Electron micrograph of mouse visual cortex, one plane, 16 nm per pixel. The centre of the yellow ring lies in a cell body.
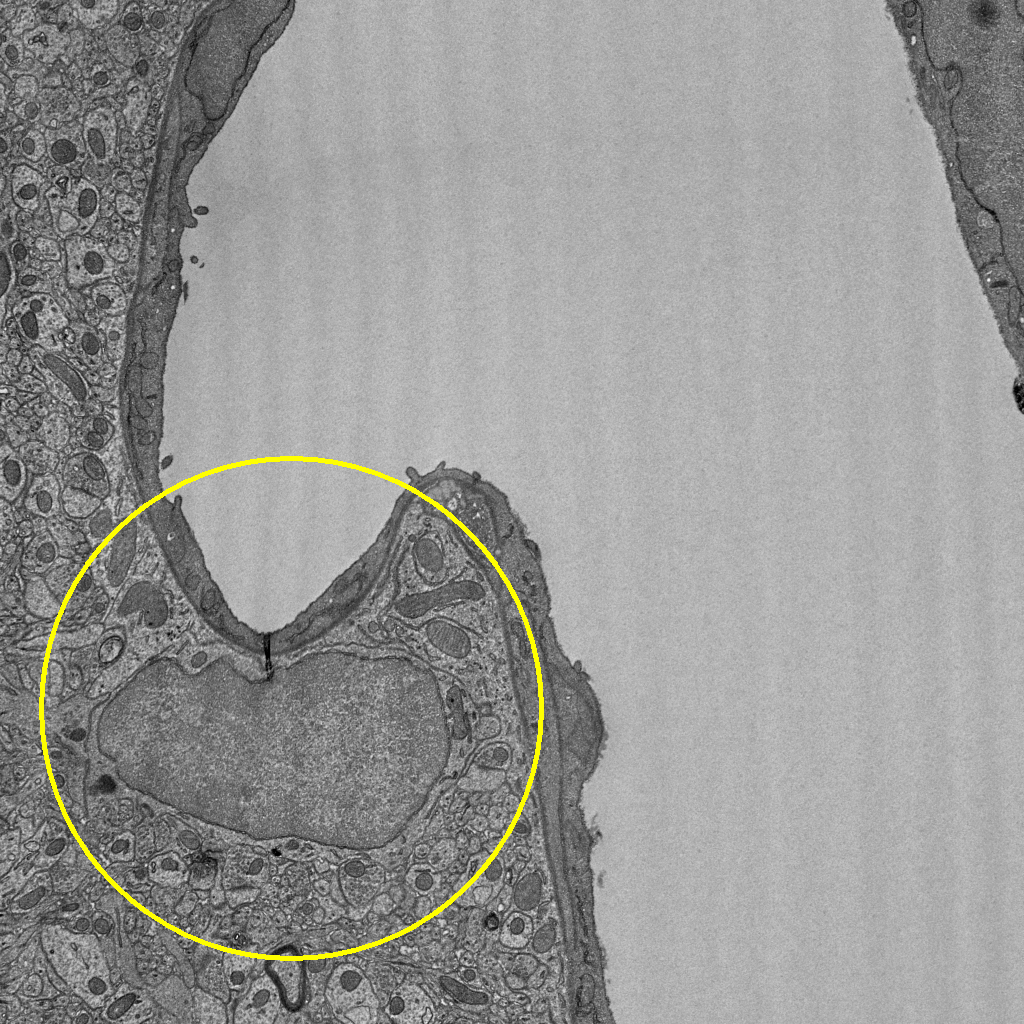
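Microglial cell centred in the yellow ring, mouse visual cortex. The nucleus of this microglial cell is elongated, wider from side to side than it is tall, and its whole outline lies within the section, none of it cut off. Its chromatin is finely granular and evenly spread, without large dark clumps; no distinct nucleolus is visible.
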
